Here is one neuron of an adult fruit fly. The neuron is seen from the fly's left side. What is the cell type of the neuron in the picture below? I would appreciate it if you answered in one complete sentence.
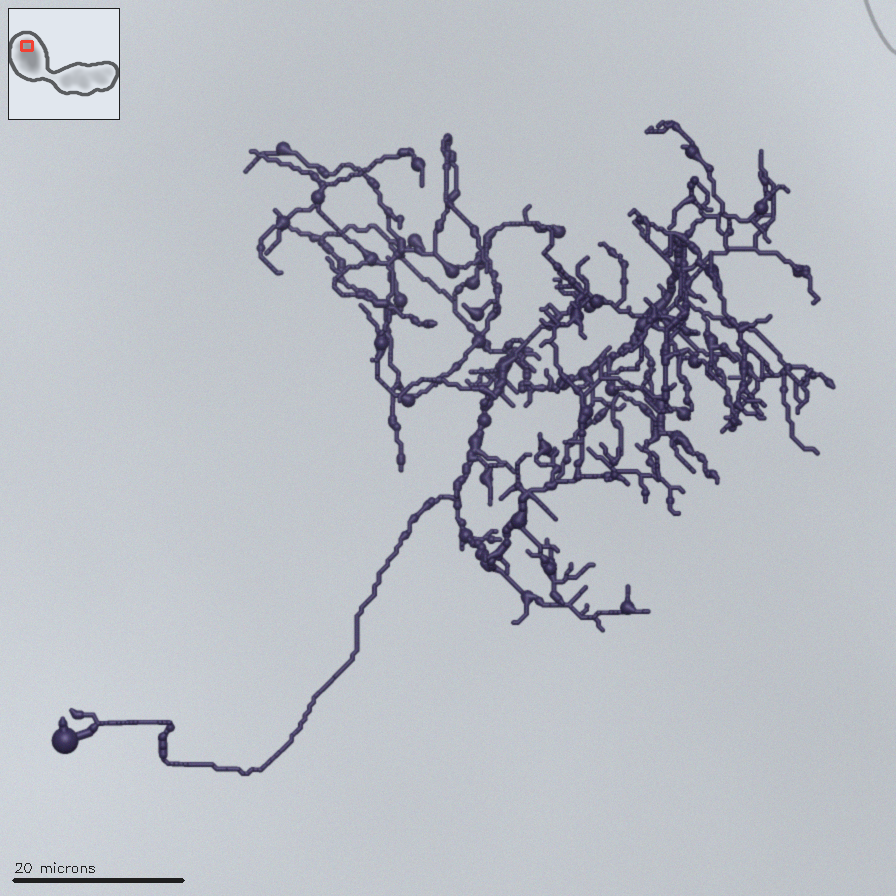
The cell type given to this neuron is CB1771.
